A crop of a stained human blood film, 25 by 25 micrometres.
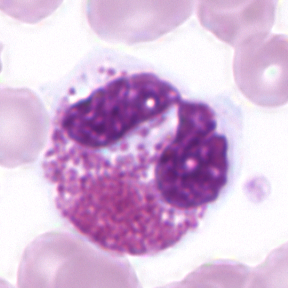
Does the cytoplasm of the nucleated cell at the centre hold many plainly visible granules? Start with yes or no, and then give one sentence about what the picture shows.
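Yes. The granules are most crowded in the lower half of the cell.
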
